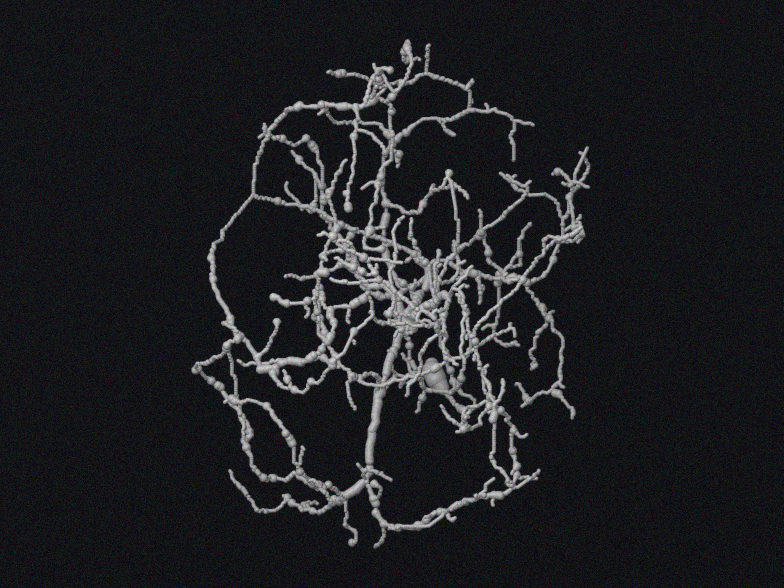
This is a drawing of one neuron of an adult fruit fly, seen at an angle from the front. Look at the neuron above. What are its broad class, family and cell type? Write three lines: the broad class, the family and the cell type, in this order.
nerve-cord intrinsic neuron
hemilineage 04B
IN04B026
